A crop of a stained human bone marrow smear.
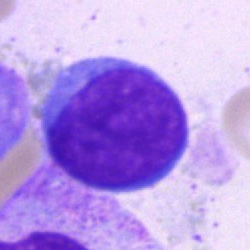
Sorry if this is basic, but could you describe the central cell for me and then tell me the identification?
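Outline round and smooth. Nucleus occupies most of the cell; cytoplasm reduced to a scant rim, widest at upper left. No granules visible in the cytoplasm. Name: blast.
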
